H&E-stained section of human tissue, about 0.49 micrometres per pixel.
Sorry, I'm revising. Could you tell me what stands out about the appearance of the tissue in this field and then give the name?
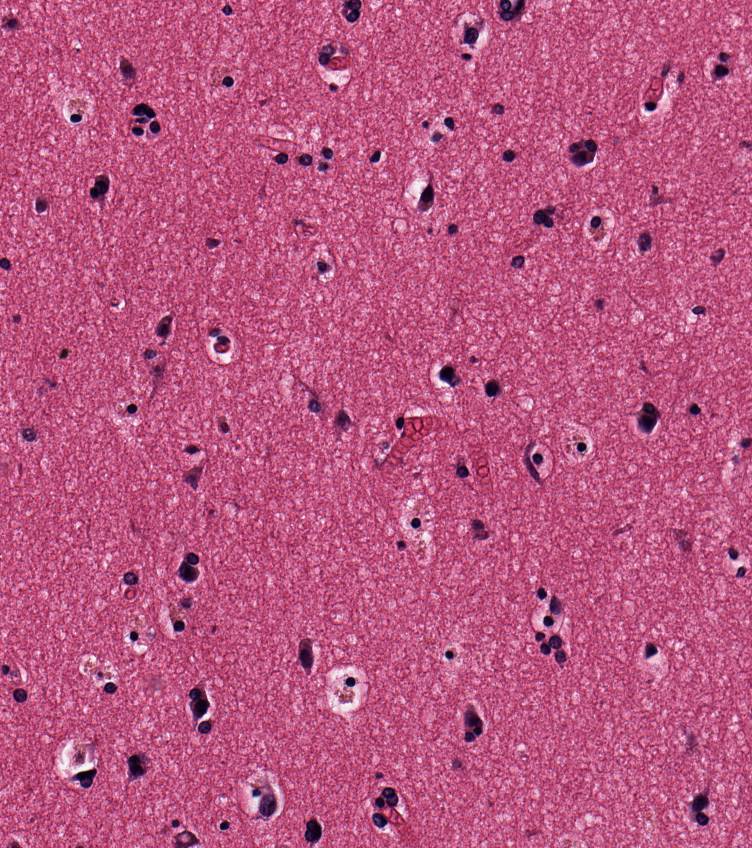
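Whole field: finely granular, slightly vacuolated pink meshwork; no epithelium, glands or organised units. Cells single, fairly evenly spread, no rows or sheets. Most: small round dark nucleus, little visible cytoplasm. Few tight groups of three to six nuclei, as lower right of centre. Cerebral cortex.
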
